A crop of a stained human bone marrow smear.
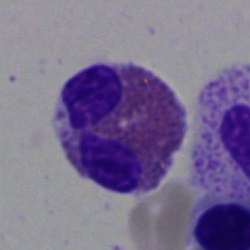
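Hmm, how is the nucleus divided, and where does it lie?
Into two separate lobes, I'd say, and both sit toward the left side of the cell.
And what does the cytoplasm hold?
It is abundant and pinkish-purple, with a few tiny bright golden specks.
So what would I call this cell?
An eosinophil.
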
